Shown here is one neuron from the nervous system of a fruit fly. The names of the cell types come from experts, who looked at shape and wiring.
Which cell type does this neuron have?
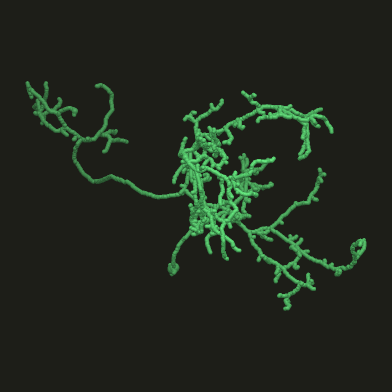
IN01A041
